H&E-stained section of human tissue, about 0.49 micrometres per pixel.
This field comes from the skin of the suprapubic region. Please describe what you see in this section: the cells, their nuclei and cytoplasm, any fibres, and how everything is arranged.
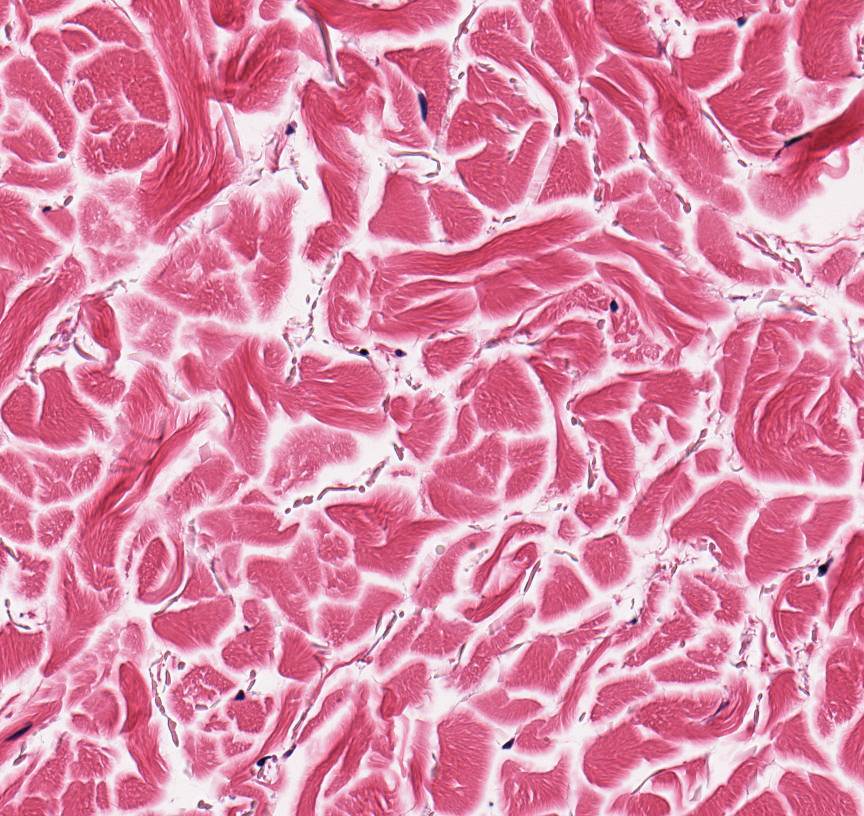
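Bundles are cut in mixed planes: most end-on as angular profiles, a few lengthwise as wavy streaks, such as in the centre and upper left. Bundle interiors show fine streaky fibrils, not an even, glassy surface. Nuclei are very sparse, a few small dark-purple dots and slivers, mostly in the pale gaps between bundles.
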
